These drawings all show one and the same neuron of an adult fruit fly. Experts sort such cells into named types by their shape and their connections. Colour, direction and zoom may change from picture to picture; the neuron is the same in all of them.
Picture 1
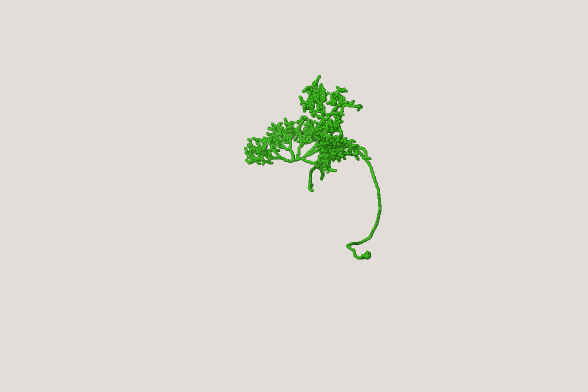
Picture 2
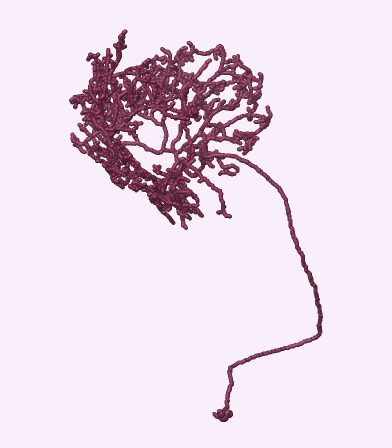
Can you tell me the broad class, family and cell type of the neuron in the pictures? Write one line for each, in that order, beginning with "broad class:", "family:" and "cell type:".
broad class: central-brain intrinsic neuron
family: hemilineage LALv1_dorsal
cell type: FB4G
